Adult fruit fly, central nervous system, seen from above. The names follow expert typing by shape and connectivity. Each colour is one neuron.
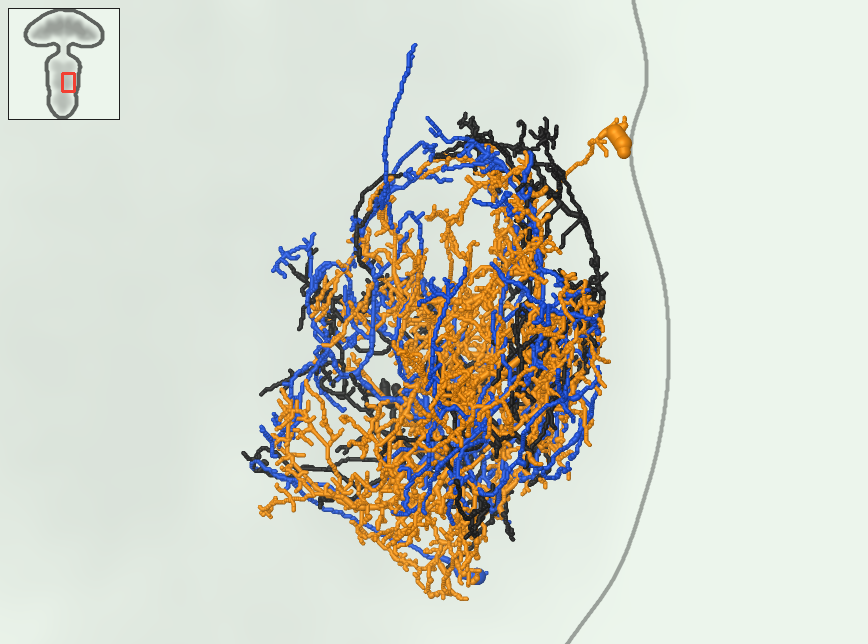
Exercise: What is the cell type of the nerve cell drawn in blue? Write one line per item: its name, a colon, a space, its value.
cell type: IN04B011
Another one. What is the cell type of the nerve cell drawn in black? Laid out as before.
cell type: IN04B027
